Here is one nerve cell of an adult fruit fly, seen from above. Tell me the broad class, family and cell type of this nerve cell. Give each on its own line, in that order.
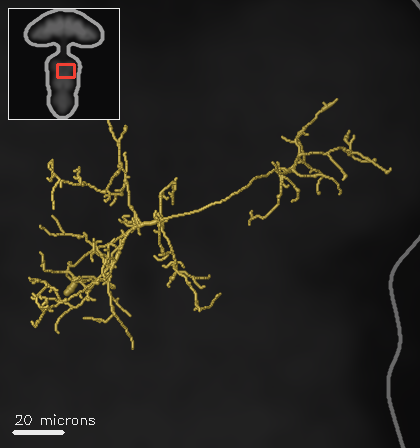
nerve-cord intrinsic neuron
hemilineage 12B
IN12B069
